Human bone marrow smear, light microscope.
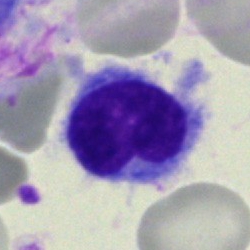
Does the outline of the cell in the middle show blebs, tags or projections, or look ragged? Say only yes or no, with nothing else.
Yes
